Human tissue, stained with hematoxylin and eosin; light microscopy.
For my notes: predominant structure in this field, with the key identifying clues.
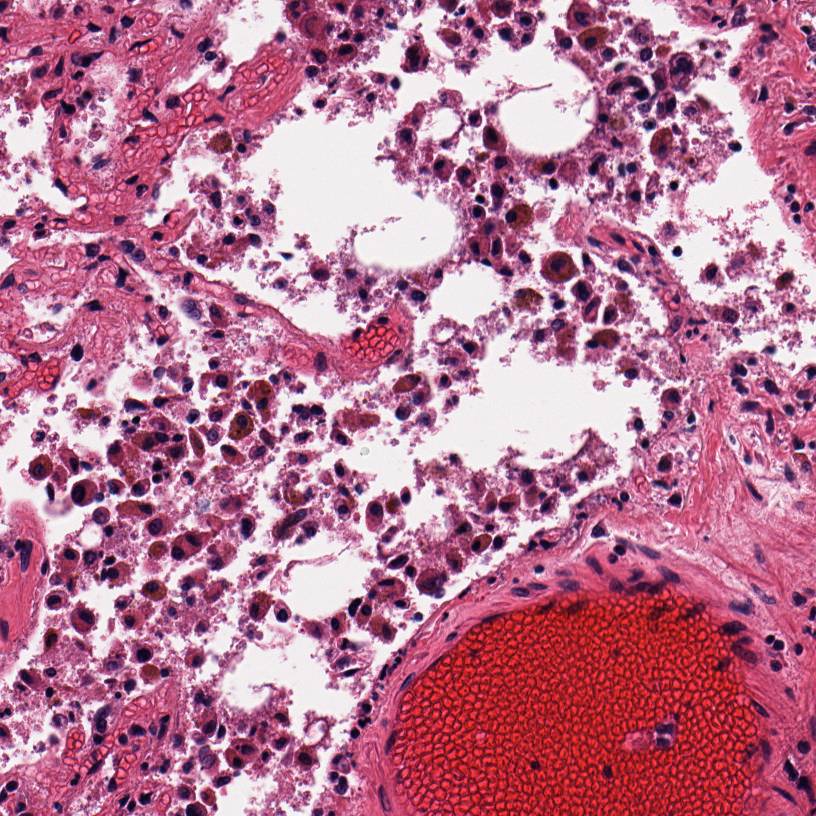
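Looking it over, I'd call this alveolus. Most of the field is a loose network of thin septa around irregular open spaces, a large vessel sitting lower right.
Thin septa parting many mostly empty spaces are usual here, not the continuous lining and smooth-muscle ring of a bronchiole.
Free rounded cells each have one dark round to oval nucleus, and many of these macrophages hold golden-brown granular pigment in abundant cytoplasm.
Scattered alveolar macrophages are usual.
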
